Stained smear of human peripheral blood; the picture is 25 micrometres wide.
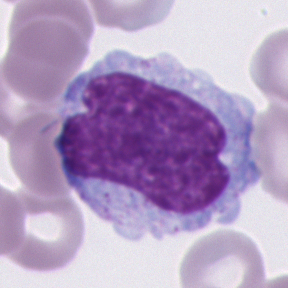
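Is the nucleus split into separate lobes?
No, it is one undivided mass with a notch cutting into its upper left side, and it fills about 60% of the cell's area.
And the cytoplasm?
Pale greyish blue, with fine, dust-like pinkish-purple granules scattered through it.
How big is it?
About 19 by 16 micrometres, with a nucleus of about 16 by 11 micrometres.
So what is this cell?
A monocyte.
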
